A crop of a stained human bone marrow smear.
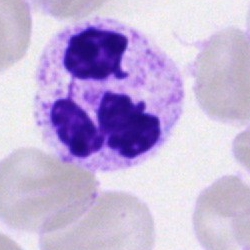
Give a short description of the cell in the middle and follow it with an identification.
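This one has a smooth, round outline. Its nucleus splits into three separate lobes, and I can't see any nucleoli. Fine violet granules are scattered all through the cytoplasm. It's a segmented neutrophil.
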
